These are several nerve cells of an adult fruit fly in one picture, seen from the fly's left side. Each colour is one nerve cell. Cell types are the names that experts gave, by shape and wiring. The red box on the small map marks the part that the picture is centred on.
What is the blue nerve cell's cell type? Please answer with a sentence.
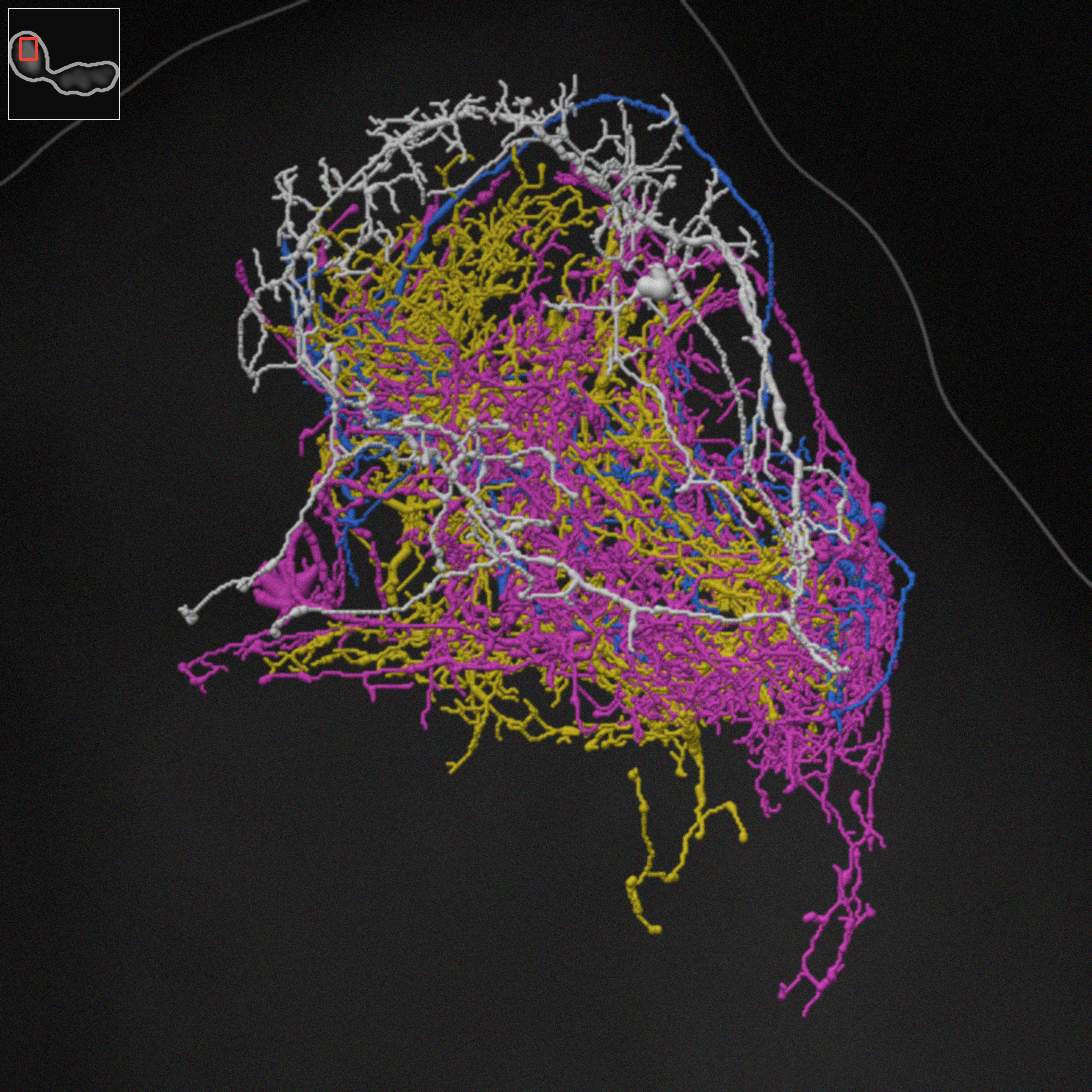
The cell type is CB0656.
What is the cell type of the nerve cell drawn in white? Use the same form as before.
The cell type is SLP304.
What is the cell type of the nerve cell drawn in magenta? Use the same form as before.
The cell type is CL063.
